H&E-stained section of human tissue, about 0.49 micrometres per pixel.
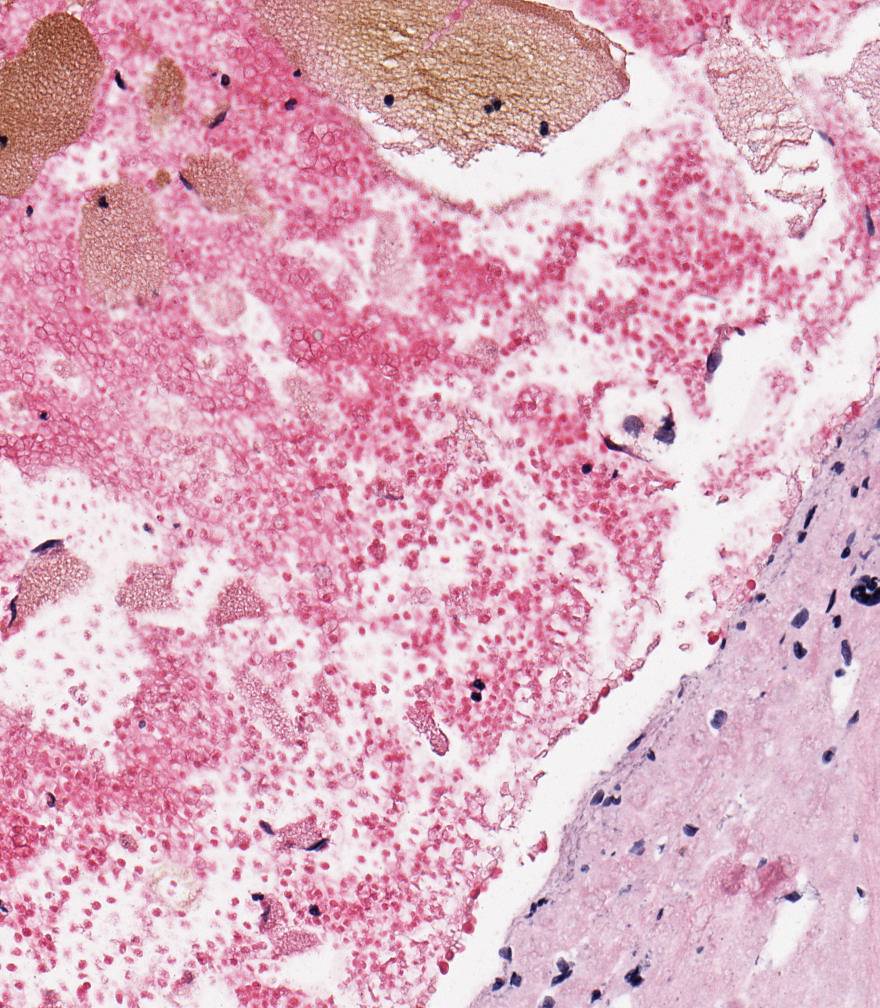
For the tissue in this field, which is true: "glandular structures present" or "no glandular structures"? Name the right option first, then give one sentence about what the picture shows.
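No glandular structures. No epithelium or glands are present anywhere in the field.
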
